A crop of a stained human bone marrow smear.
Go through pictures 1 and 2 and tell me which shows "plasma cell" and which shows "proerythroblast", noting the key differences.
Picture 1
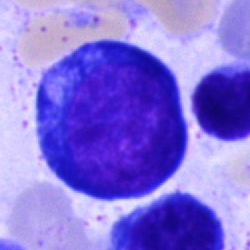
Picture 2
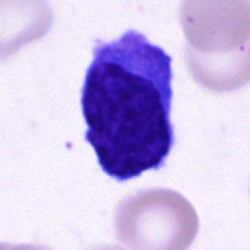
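The proerythroblast is in picture 1, and the plasma cell is in picture 2. The proerythroblast has a round, smooth outline, whereas the plasma cell is irregular and longer from top to bottom than from side to side. In the proerythroblast the chromatin is finely textured rather than coarsely clumped; in the plasma cell it is dark and coarsely clumped.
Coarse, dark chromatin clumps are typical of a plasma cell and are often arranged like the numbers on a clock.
The nucleus of the plasma cell fills most of the cell, and its scant cytoplasm is deep blue, lying mainly as a cap at the top.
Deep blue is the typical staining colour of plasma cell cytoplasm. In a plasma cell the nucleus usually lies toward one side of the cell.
The proerythroblast shows no granules in its cytoplasm. Neither cell contains visible vacuoles. Small purple dots are scattered in the background around the proerythroblast.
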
